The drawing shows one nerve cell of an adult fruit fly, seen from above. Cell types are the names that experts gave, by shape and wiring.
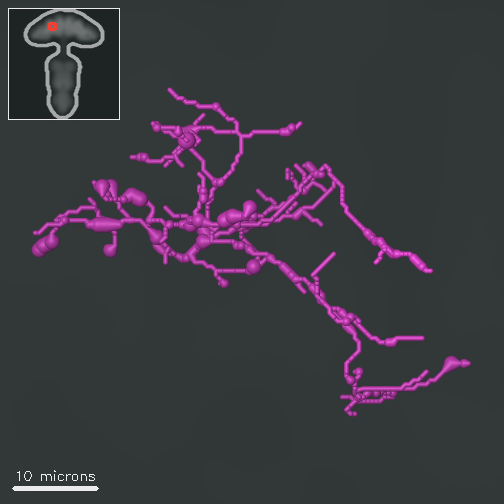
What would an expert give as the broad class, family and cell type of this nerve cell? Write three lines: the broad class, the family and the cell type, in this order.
central-brain intrinsic neuron
hemilineage LHa2
CB2036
